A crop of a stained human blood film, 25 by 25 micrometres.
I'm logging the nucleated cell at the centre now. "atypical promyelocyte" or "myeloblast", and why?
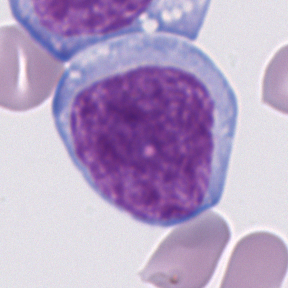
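Myeloblast. Nucleus roundish, about 14 micrometres across, filling most of the cell. Nucleus off-centre, towards the bottom of the cell. Cytoplasm a pale blue rim around the nucleus, widest along the top.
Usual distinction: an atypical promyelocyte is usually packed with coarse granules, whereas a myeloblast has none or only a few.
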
